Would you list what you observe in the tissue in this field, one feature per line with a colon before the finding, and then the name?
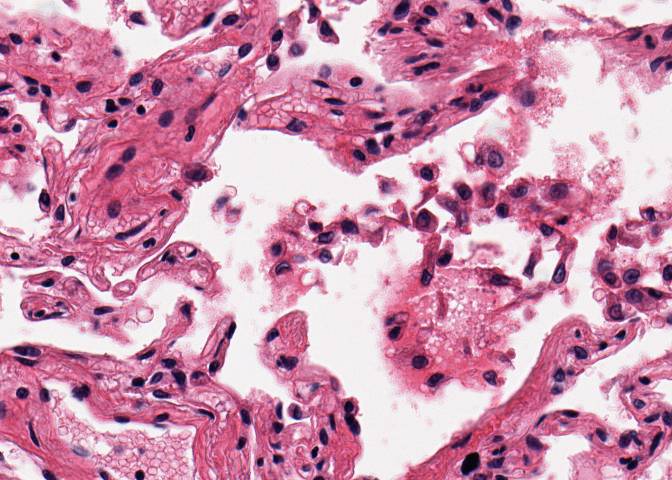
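Layout: branching pink walls around irregular open spaces
Free cells: loose clusters with round nuclei and foamy pink cytoplasm, in the central and centre-right space
Fat cells: none in this field
Wall edges: some ragged, with small detached fragments loose in the spaces
Tissue: lung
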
